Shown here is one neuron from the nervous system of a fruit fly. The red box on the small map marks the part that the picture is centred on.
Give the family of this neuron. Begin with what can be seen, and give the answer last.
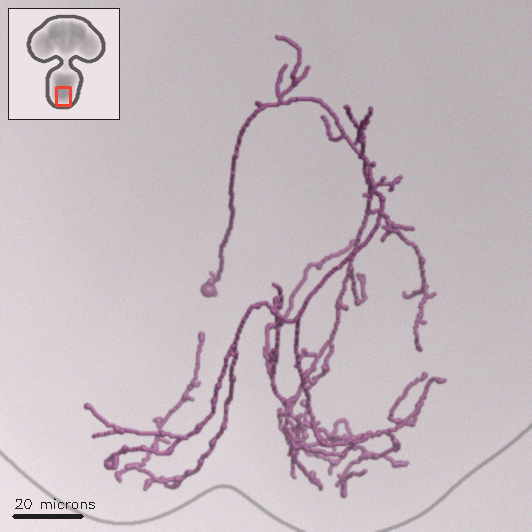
The cell body can be seen in the middle of the picture. From top to bottom in the picture it spans about 140 microns. The picture shows dozens of branch ends. It is a nerve-cord intrinsic neuron. The family is hemilineage 12B.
